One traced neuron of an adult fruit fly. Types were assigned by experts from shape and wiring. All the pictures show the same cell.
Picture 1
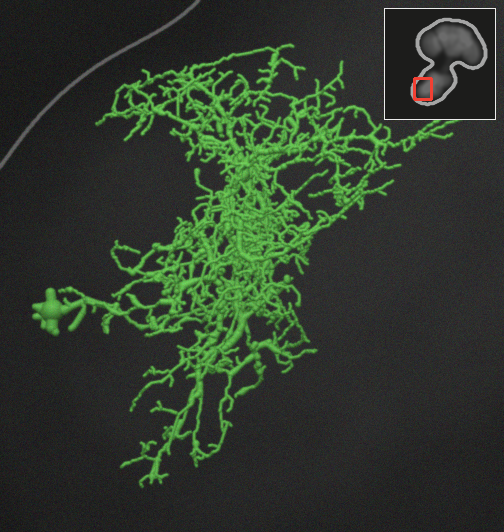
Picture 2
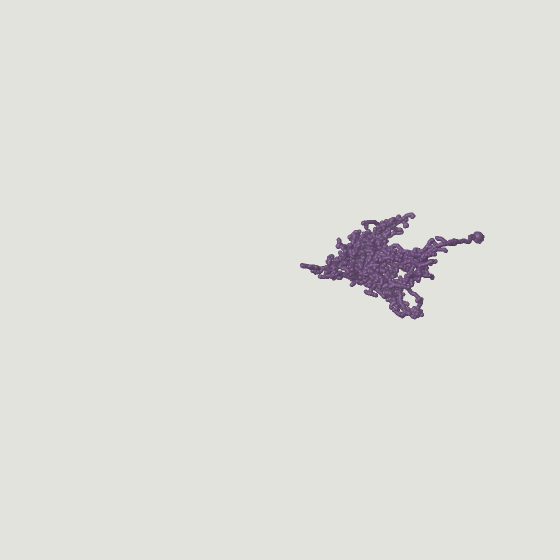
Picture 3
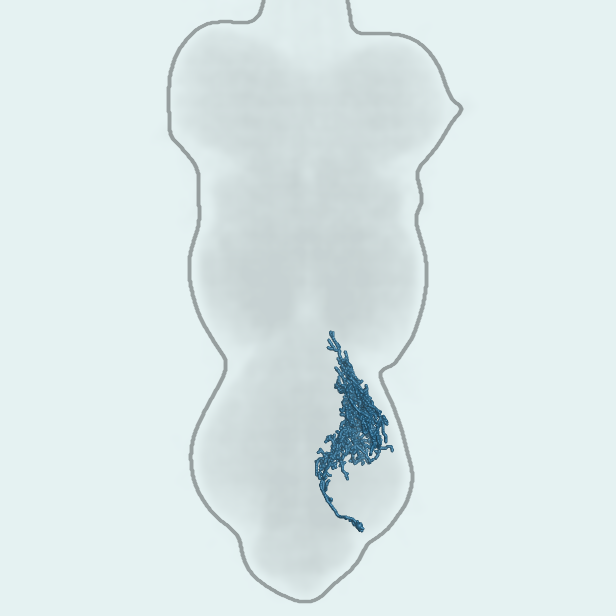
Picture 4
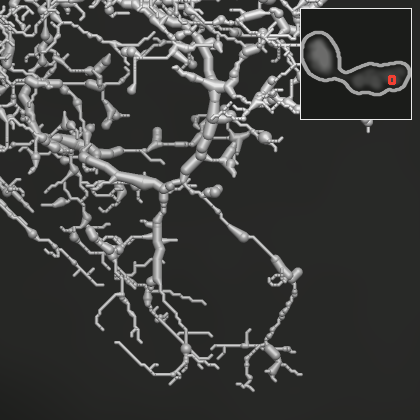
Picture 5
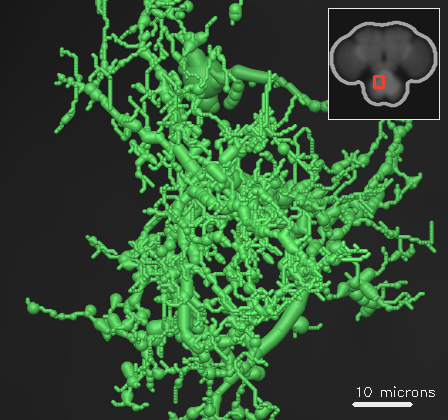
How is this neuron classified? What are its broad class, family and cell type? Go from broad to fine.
nerve-cord intrinsic neuron; hemilineage 21A; IN21A007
